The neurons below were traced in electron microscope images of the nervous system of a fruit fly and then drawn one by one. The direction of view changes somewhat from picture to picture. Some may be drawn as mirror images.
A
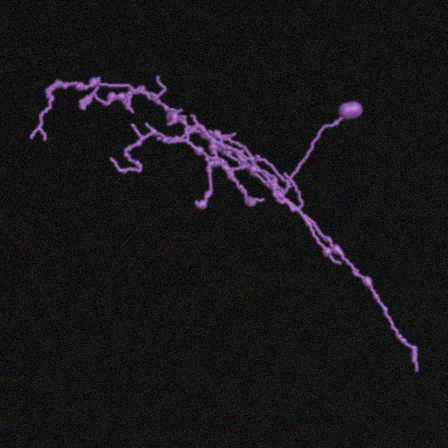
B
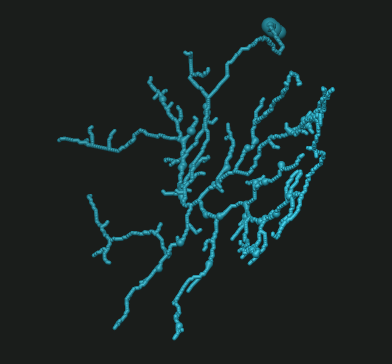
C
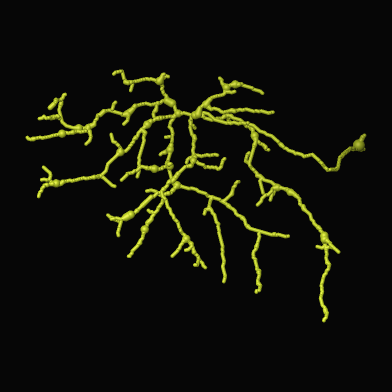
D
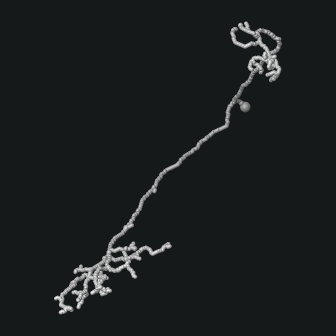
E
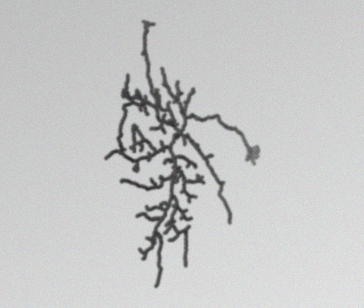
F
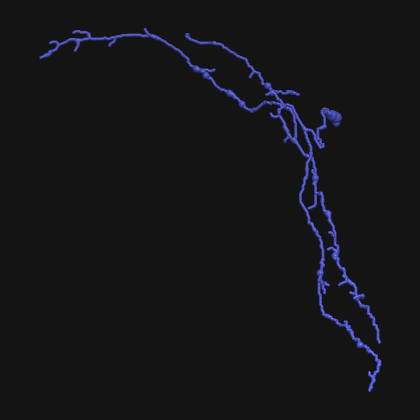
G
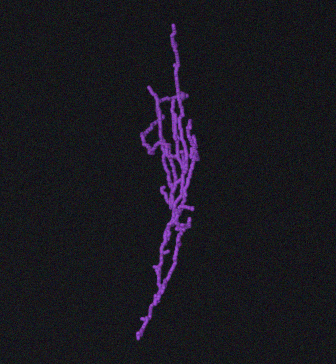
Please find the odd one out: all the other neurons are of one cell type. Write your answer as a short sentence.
Picture D shows a neuron of another cell type.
